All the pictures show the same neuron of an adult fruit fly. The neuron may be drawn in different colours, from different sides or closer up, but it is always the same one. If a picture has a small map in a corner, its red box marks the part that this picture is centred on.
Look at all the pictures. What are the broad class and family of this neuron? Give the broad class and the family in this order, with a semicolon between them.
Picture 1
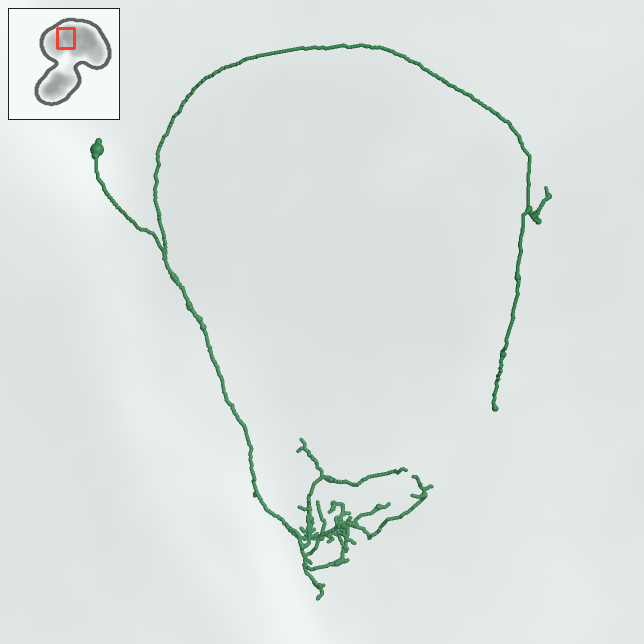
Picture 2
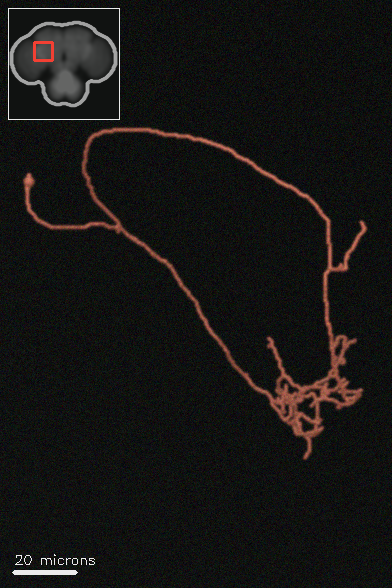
central-brain intrinsic neuron; hemilineage SLPa&l1_lateral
